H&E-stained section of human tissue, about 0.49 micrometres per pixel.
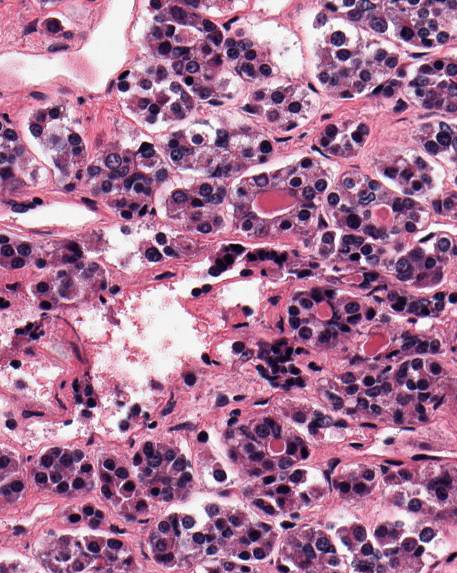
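Pituitary, haematoxylin and eosin: nests of cells with mostly round, dark nuclei of similar size and a moderate amount of granular pink-purple cytoplasm. A few round, homogeneous, bright pink globules sit within nests in the right half and near the bottom centre. Thin pink septa between the nests contain scattered spindle-shaped nuclei.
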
